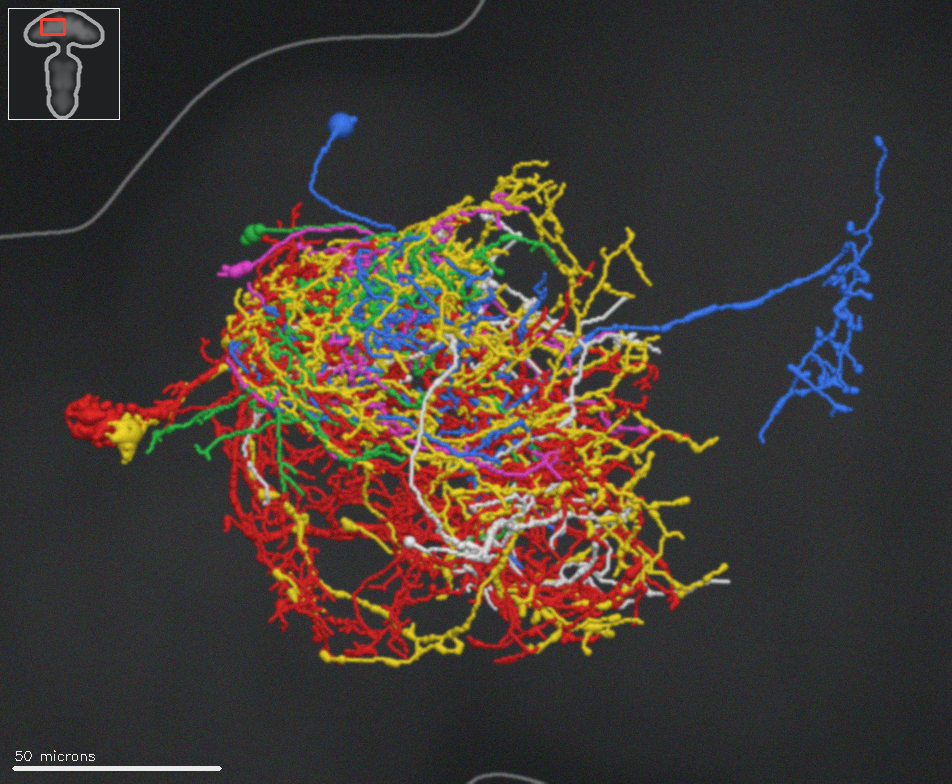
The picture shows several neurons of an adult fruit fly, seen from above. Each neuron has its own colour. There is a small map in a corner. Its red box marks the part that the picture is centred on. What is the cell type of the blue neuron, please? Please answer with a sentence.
The cell type is SMP043.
